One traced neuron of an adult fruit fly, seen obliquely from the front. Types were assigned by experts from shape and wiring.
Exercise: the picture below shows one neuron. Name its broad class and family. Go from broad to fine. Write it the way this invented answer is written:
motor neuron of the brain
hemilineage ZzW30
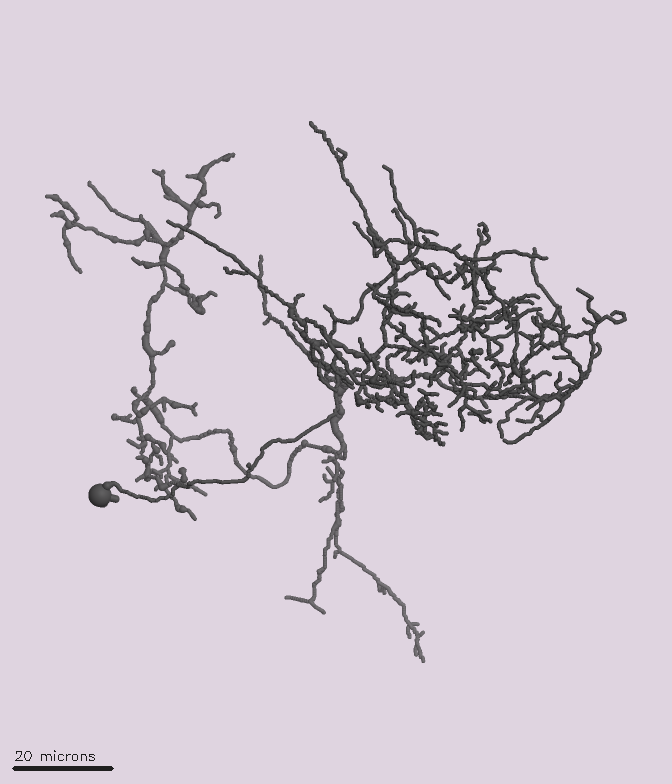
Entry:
central-brain intrinsic neuron
hemilineage AOTUv4_dorsal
